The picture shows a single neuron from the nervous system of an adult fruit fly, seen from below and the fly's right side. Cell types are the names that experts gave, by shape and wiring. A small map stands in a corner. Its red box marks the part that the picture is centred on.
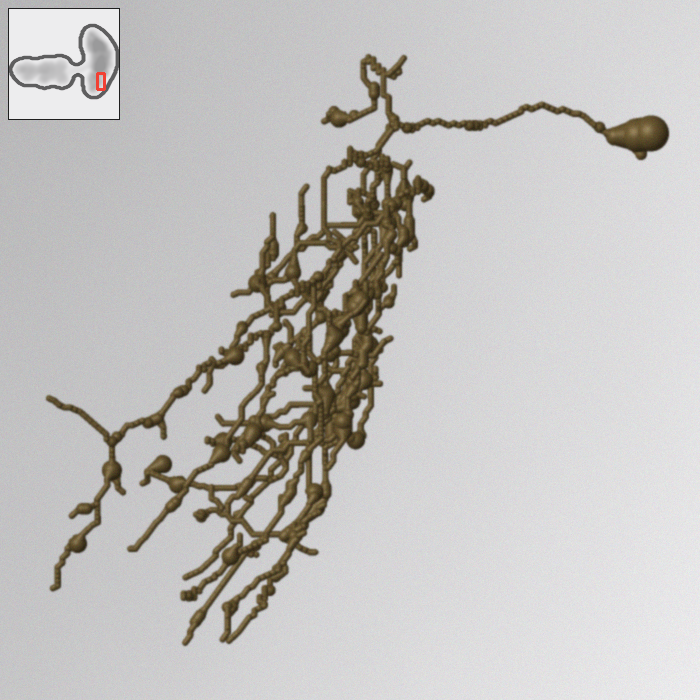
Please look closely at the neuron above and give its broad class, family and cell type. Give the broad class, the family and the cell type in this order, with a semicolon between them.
optic-lobe intrinsic neuron; Cm; Cm17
